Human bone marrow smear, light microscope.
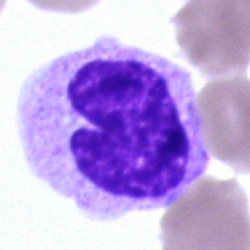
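Monocyte in a stained human bone marrow smear. The nucleus is deeply notched on its left side, giving it a bean shape, and its dark purple chromatin has small paler spots scattered through it. The cytoplasm is plentiful and pale lilac. The cell outline is roughly round, with a slightly uneven, bumpy edge.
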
